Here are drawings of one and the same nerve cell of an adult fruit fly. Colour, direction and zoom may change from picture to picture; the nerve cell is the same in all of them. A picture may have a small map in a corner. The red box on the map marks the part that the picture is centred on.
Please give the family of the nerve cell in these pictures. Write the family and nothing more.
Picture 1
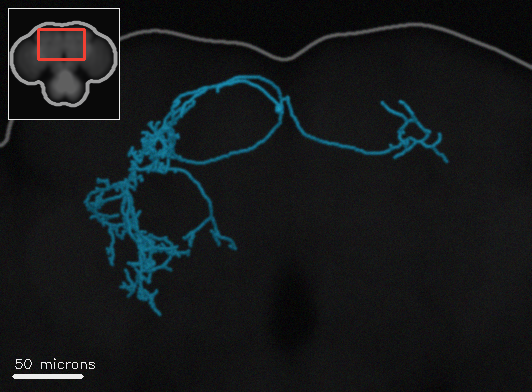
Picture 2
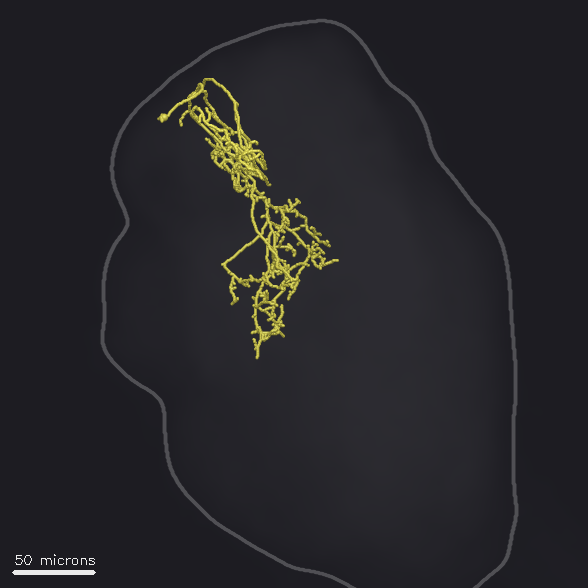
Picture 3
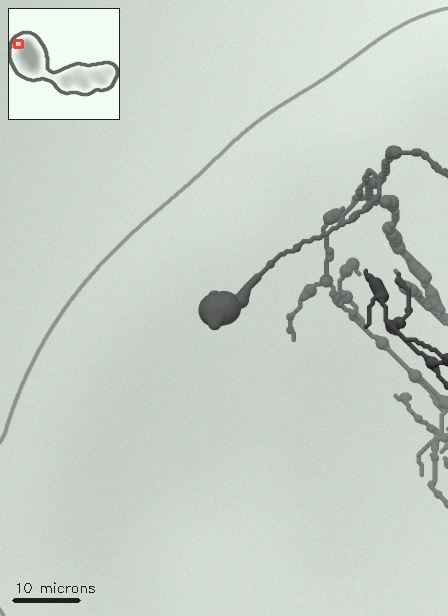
hemilineage SMPad1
